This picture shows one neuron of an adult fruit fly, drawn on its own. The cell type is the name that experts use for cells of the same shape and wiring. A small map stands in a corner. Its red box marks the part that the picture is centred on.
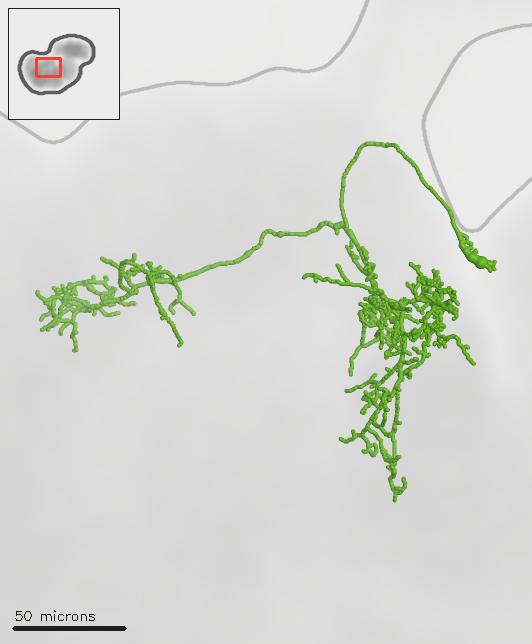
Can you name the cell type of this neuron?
CB0228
